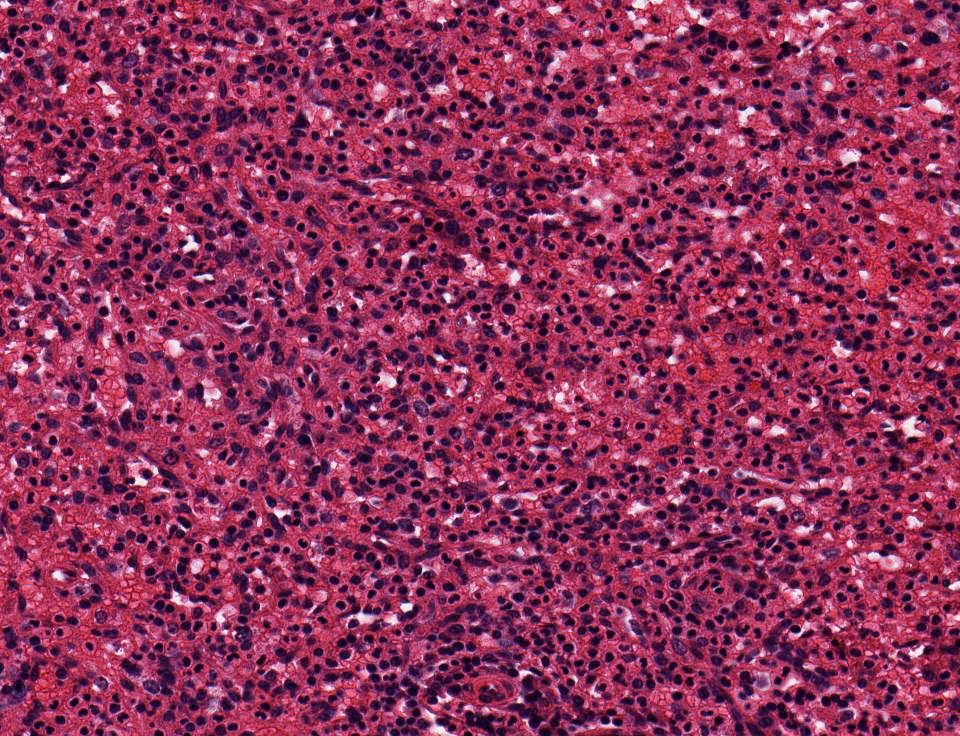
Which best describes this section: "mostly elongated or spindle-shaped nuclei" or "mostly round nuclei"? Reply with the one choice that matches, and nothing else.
Mostly round nuclei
